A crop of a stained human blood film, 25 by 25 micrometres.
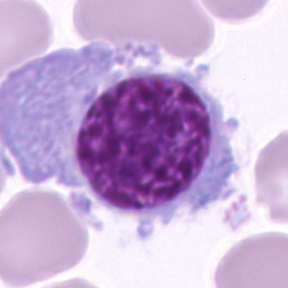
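Plasma cell; stained peripheral blood smear, light microscope. The nucleus is round in outline and about 12 micrometres across, with coarse chromatin forming dark purple clumps separated by paler spaces. Pale greyish-blue cytoplasm extends much farther on the left side of the nucleus than on the right. Small bleb-like fragments of cytoplasm fringe the upper and lower right edges of the cell.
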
